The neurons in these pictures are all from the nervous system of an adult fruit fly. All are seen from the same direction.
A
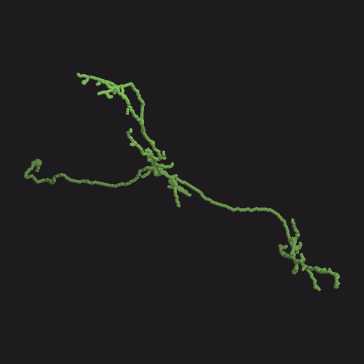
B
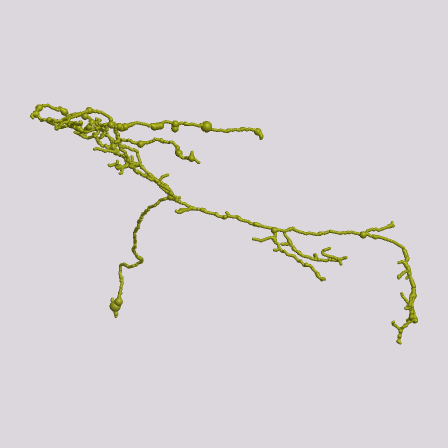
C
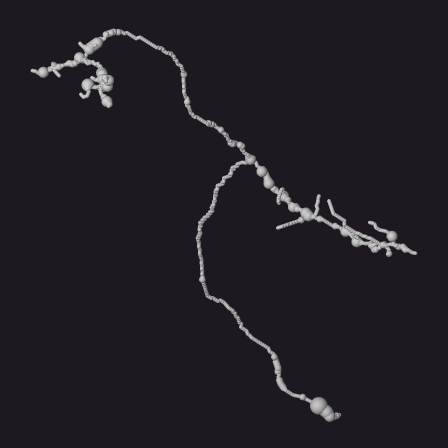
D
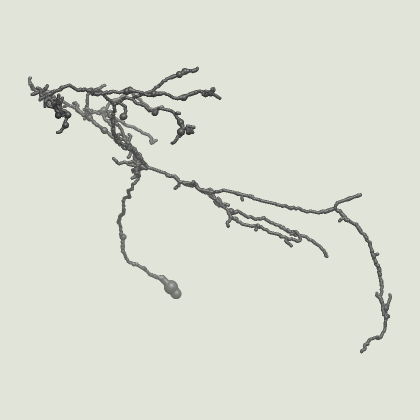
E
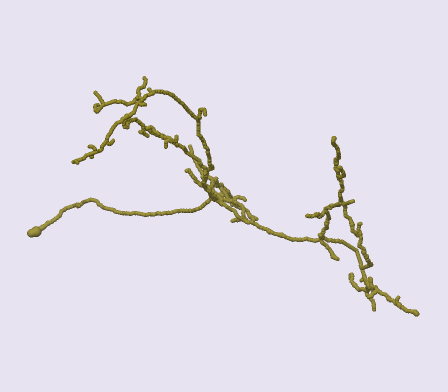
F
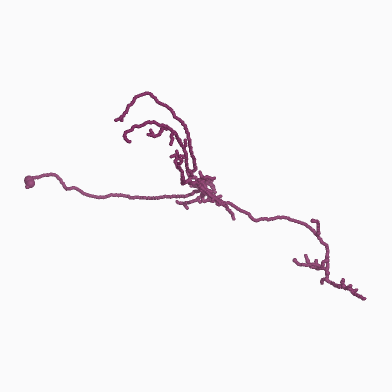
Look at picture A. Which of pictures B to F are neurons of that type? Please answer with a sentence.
Picture B, picture D, picture E and picture F are of the same cell type.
